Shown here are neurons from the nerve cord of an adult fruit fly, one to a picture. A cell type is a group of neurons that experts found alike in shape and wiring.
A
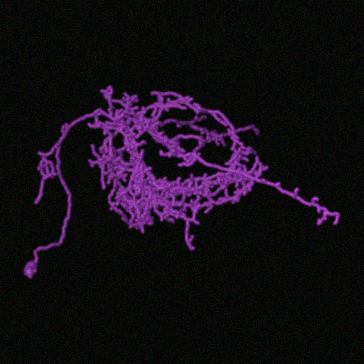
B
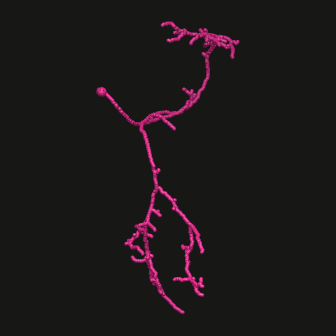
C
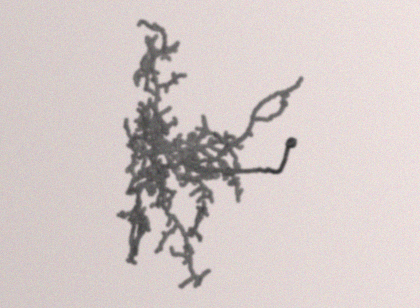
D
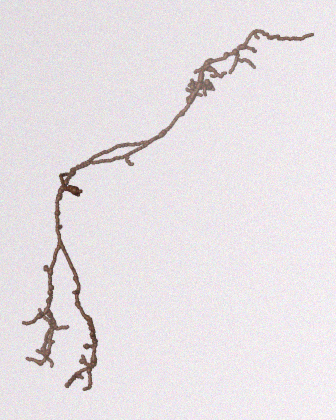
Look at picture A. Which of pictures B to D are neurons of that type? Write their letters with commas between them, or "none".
C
